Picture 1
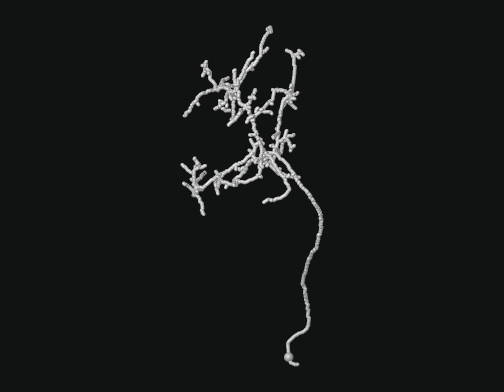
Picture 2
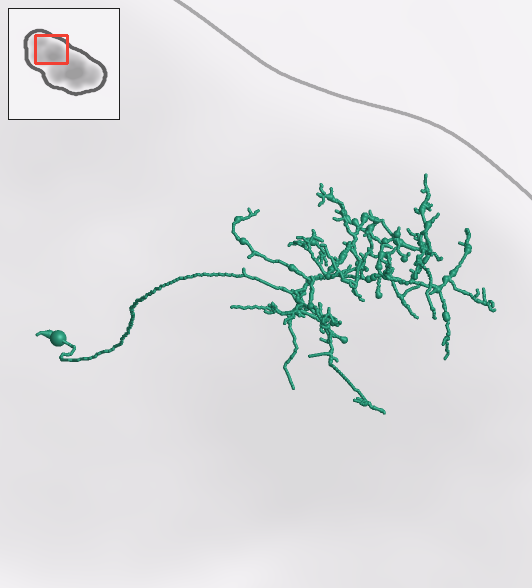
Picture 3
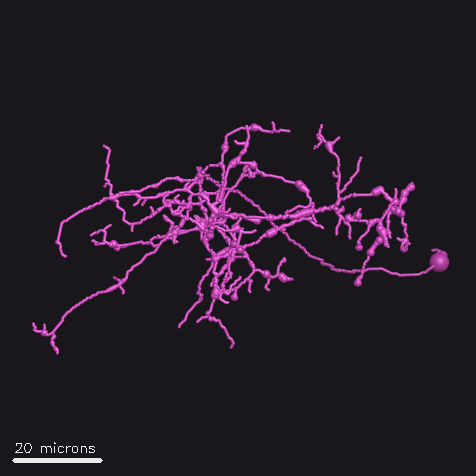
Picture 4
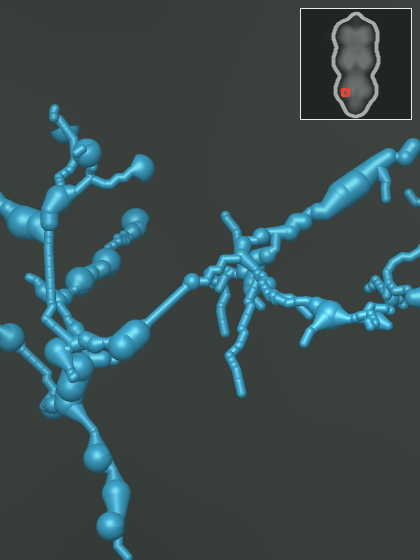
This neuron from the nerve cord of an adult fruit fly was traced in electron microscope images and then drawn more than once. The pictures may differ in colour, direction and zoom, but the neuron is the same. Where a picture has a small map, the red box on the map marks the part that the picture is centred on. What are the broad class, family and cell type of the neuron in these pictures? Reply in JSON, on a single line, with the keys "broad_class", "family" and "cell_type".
{"broad_class": "nerve-cord intrinsic neuron", "family": "hemilineage 04B", "cell_type": "IN04B092"}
